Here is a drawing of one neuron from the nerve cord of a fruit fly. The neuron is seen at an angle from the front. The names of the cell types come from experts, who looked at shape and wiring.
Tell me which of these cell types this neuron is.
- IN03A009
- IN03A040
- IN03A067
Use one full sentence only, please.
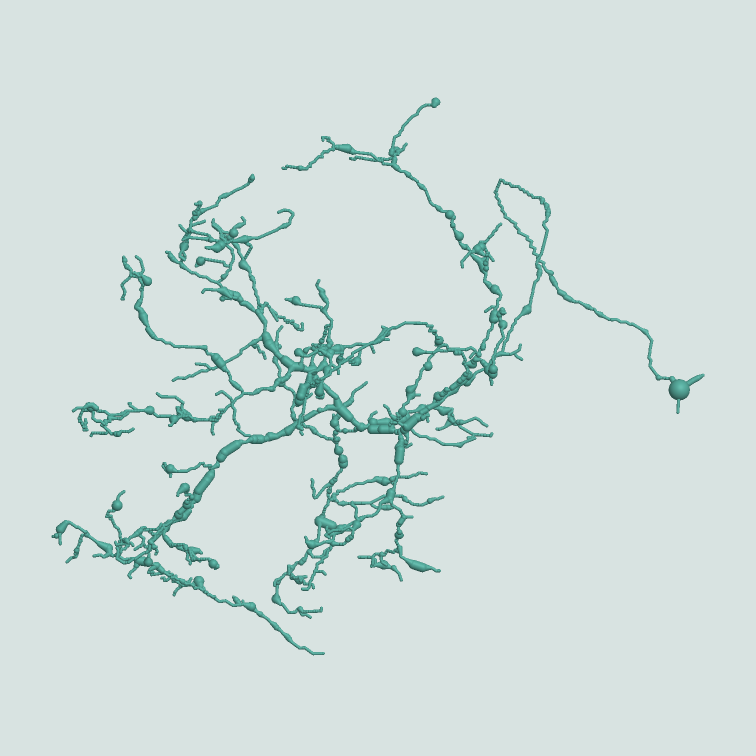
This neuron is a cell of type IN03A067.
